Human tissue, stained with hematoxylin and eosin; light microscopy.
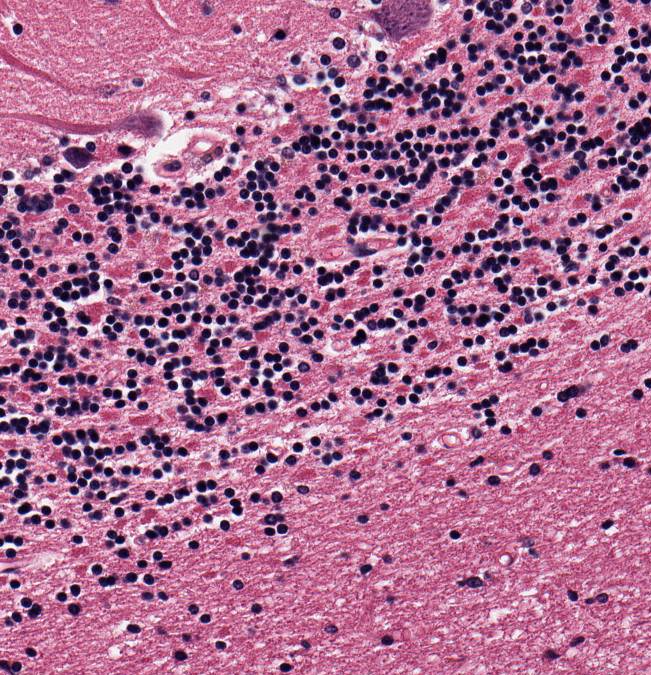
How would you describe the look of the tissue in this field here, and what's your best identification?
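You'll notice a broad band of densely packed small dark nuclei running diagonally across the middle, from upper right to lower left. Its cells have small, round, uniform, darkly stained nuclei with almost no visible cytoplasm, and small irregular pink islands free of nuclei are scattered among those dark nuclei. The top left corner has pale pink, finely fibrillar tissue with very few nuclei. It's cerebellum.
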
